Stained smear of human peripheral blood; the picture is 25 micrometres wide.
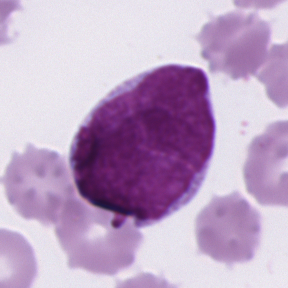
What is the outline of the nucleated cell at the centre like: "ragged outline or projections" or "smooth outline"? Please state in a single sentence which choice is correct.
Ragged or frayed parts, or projections, blebs or tags, break the cell's edge.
